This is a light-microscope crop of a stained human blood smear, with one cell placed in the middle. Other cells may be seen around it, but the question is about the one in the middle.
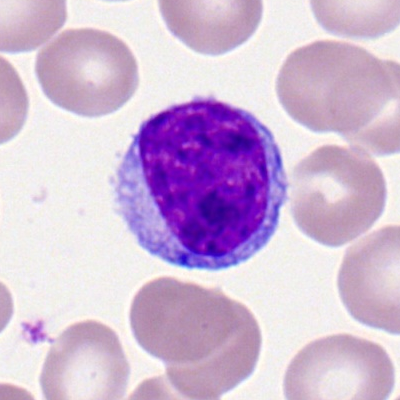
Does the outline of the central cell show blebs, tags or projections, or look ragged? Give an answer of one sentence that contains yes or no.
Yes, this cell has an outline that is rough instead of smooth.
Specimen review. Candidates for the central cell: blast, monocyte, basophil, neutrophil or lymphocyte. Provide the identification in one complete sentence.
In the middle of this smear crop, the cell is a lymphocyte.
